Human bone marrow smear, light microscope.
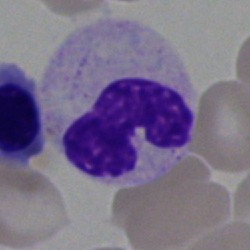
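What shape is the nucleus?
Curved like a kidney, with its notch opening downward.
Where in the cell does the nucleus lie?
In the lower half of the cell.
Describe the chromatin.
Dense and dark purple, with small paler patches.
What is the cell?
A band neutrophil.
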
